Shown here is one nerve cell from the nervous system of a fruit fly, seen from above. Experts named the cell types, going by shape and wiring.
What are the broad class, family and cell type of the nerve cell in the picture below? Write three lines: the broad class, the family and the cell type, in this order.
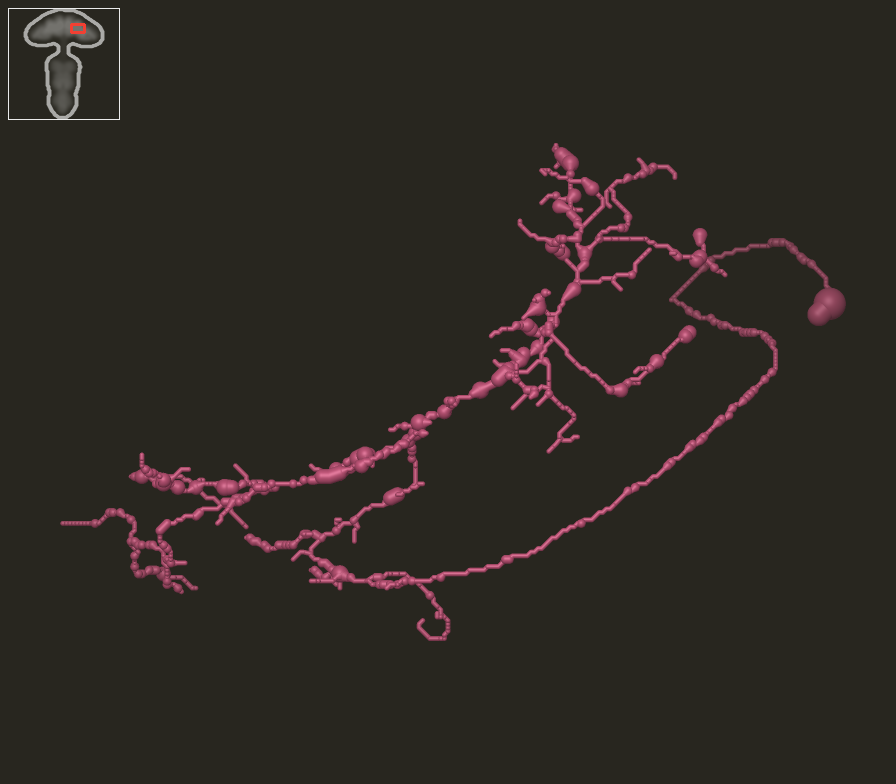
central-brain intrinsic neuron
hemilineage SLPav2
SLP086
